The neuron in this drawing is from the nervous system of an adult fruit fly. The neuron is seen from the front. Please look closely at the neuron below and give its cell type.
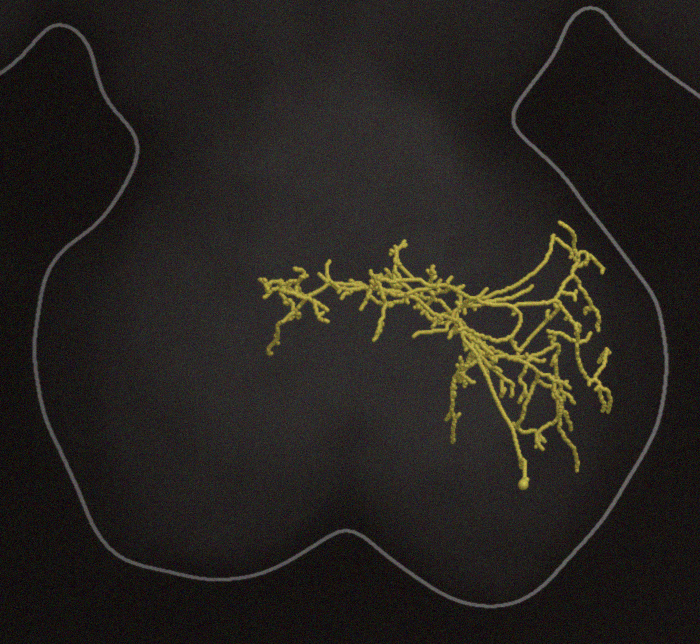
IN07B055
